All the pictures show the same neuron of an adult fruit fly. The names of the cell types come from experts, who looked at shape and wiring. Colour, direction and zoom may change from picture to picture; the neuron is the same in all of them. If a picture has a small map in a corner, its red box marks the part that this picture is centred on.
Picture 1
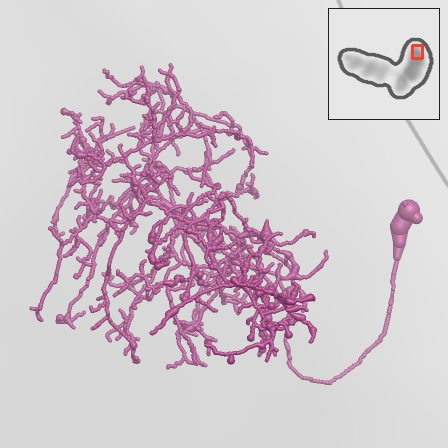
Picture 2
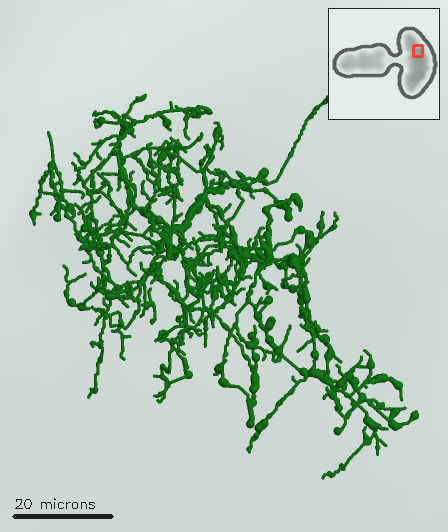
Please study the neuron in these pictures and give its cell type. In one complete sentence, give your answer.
This neuron is recognized as the cell type LHAV5d1.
